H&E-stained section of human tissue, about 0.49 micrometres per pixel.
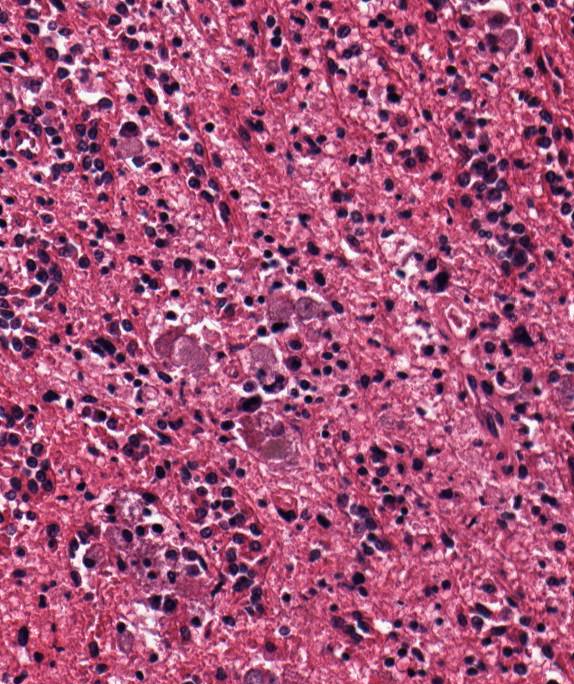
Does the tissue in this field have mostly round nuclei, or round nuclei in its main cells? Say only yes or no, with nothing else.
Yes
